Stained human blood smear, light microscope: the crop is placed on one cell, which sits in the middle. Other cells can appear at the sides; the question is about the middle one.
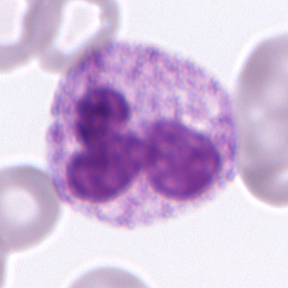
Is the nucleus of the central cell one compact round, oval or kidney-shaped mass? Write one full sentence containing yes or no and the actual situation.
No, its nucleus is not one compact mass but is split into lobes.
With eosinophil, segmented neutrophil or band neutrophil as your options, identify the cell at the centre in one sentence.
The cell under consideration, at the middle of the crop, is a segmented neutrophil.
